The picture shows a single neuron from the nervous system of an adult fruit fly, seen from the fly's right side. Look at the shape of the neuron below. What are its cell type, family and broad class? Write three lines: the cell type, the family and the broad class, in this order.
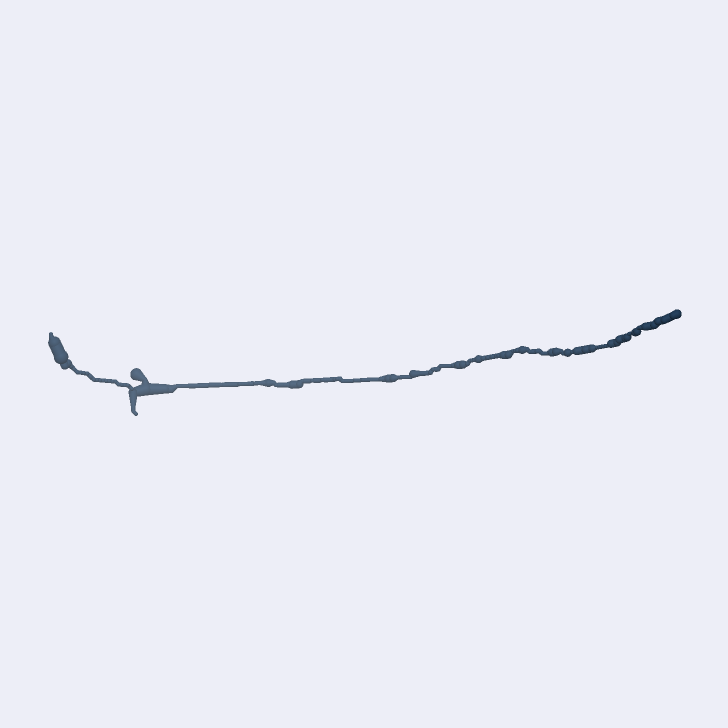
L1
L
optic-lobe intrinsic neuron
